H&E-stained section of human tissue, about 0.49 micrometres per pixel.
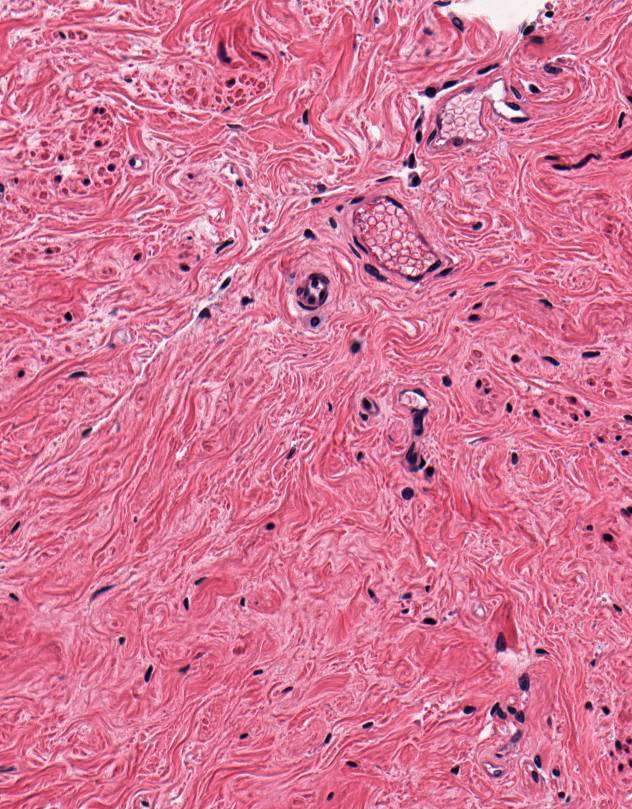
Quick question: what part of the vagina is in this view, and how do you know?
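What you see here is dense connective tissue. Dense, wavy, eosinophilic collagen bundles fill the whole field, interwoven in many directions.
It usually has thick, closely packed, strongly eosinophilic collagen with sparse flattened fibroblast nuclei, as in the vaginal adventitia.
Notice the few small, dark, mostly elongated nuclei lying singly between bundles. That sparseness sets it apart from smooth muscle, usually densely nucleated bundles of spindle-shaped cells. The collagen shows no myxoid or pale ground substance areas.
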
